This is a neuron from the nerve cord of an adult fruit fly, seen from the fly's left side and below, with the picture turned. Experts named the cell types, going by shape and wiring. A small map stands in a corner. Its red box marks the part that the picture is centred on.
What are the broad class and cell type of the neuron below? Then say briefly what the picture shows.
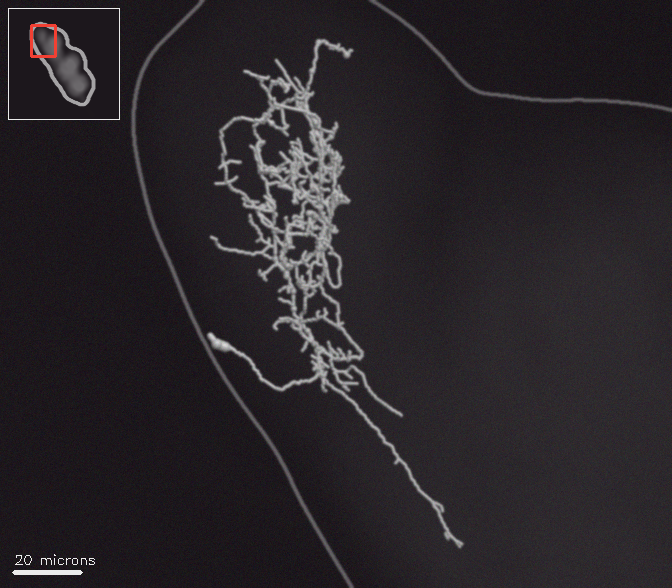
Its broad class is nerve-cord intrinsic neuron. The cell type is INXXX407. From top to bottom in the picture it spans about 150 microns. The picture shows dozens of branch ends.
